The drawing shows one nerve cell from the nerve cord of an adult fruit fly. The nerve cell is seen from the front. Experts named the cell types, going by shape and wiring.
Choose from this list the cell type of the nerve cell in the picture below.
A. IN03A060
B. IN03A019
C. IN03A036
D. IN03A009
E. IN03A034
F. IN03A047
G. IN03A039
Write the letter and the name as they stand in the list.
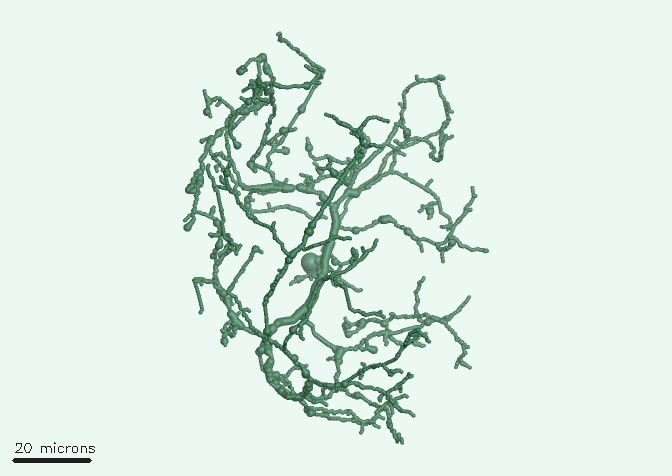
A. IN03A060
